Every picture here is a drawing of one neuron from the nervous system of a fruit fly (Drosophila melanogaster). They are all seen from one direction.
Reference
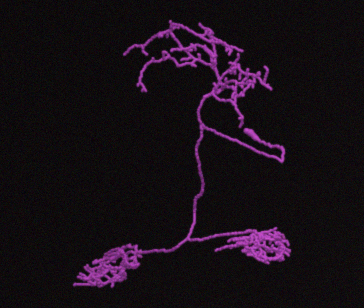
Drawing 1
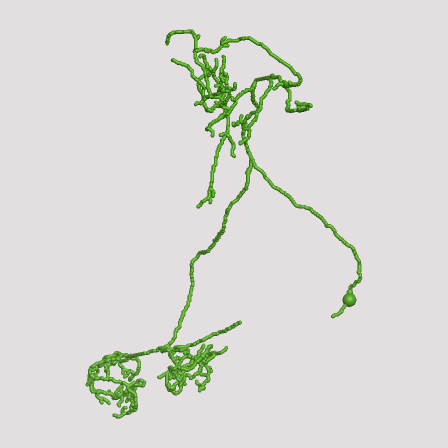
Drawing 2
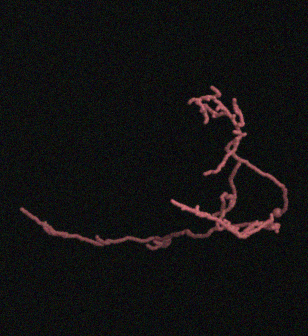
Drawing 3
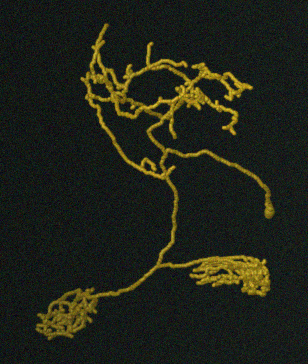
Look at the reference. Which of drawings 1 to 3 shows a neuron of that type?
3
